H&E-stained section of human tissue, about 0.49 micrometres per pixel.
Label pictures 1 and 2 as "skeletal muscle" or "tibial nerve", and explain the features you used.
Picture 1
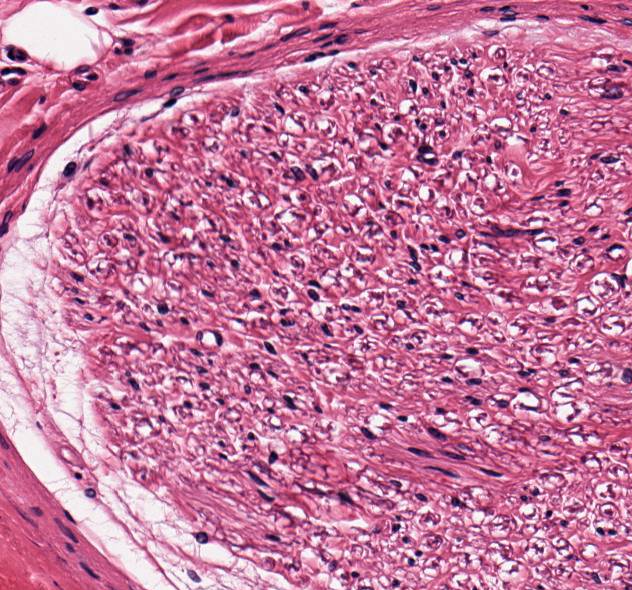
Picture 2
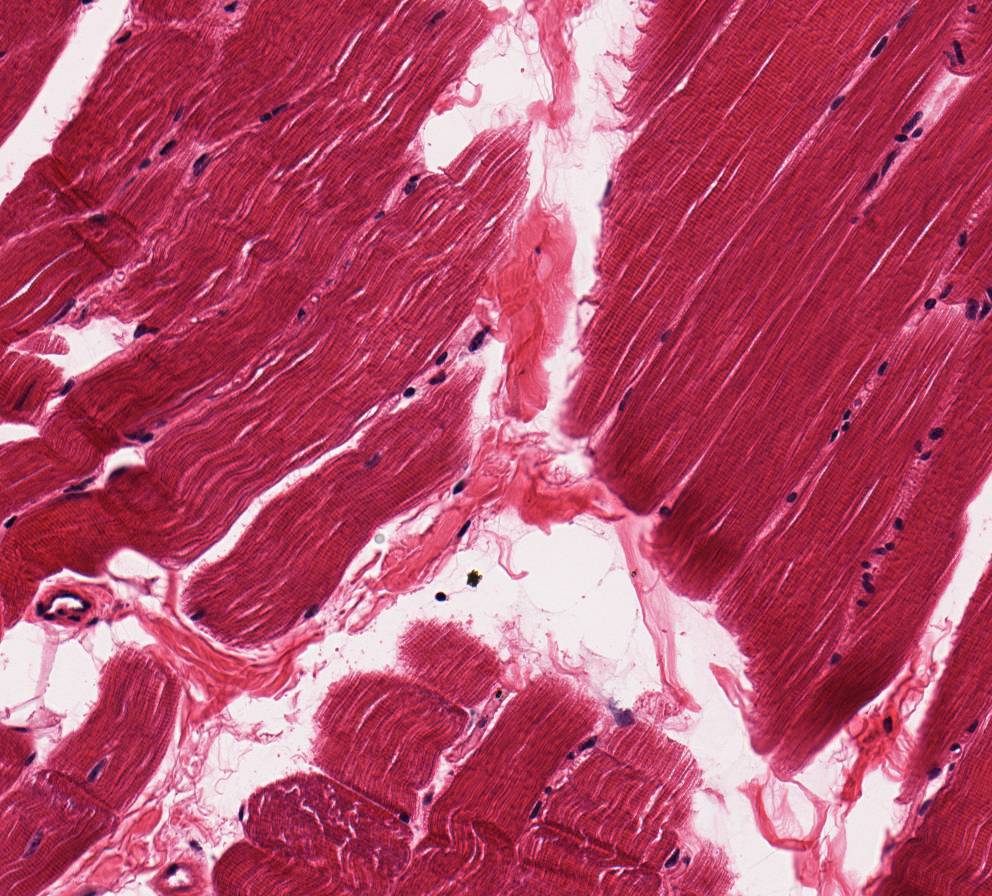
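Tibial nerve = picture 1; skeletal muscle = picture 2. Nerve: a single large rounded bundle of fibres fills most of the field, its border curving along the top and left. Fibres mostly cut across, seen as closely packed small round profiles, many with a pale clear ring around a small pink-purple central dot. Small dark oval to elongated nuclei scattered between the profiles throughout the bundle. Muscle: bundles of long striated fibres, with fine cross-striations across deep red cytoplasm. Nuclei small, dark, elongated, at fibre edges, not central. Down the centre runs a pale band of loose connective tissue: pale pink wavy collagen strands with wide clear spaces between them.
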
